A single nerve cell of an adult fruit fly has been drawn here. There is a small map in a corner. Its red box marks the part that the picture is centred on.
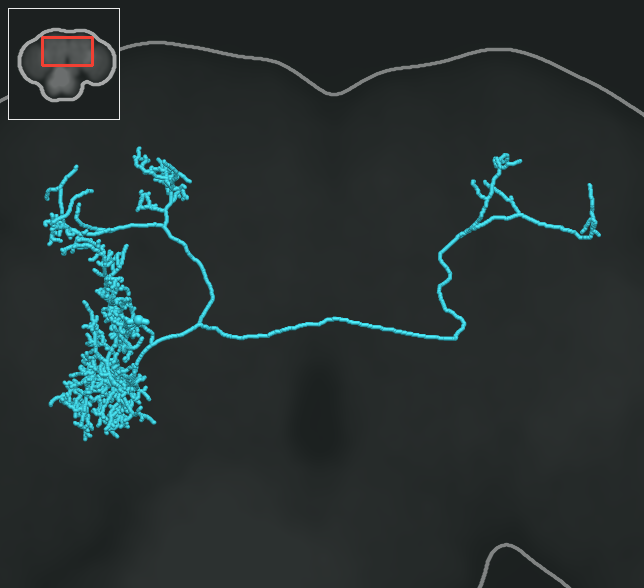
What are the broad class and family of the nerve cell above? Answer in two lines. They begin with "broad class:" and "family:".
broad class: central-brain intrinsic neuron
family: hemilineage VLPl&p2_posterior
